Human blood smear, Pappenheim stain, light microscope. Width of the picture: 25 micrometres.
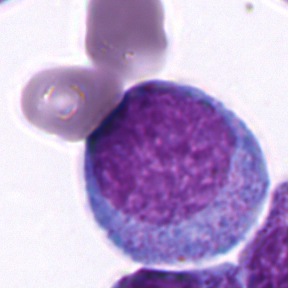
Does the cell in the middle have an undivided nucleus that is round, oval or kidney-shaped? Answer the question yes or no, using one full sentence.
Yes, what the cell has is a single compact round, oval or kidney-shaped nucleus.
